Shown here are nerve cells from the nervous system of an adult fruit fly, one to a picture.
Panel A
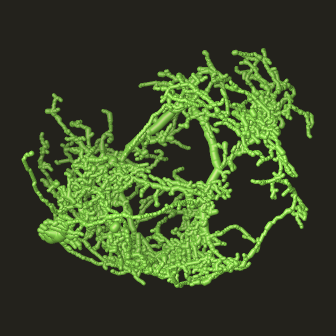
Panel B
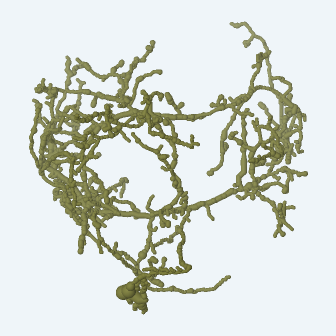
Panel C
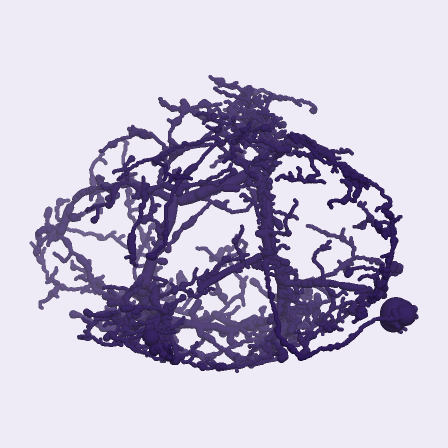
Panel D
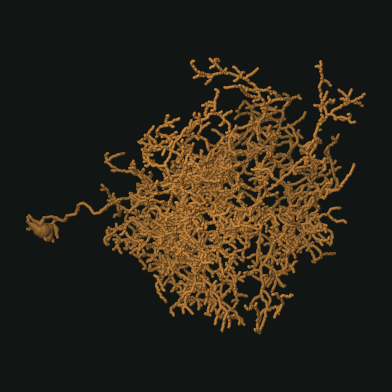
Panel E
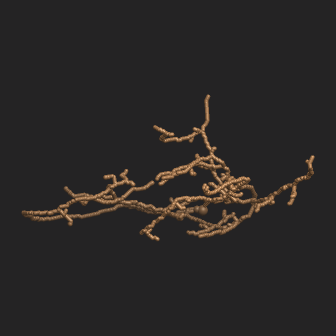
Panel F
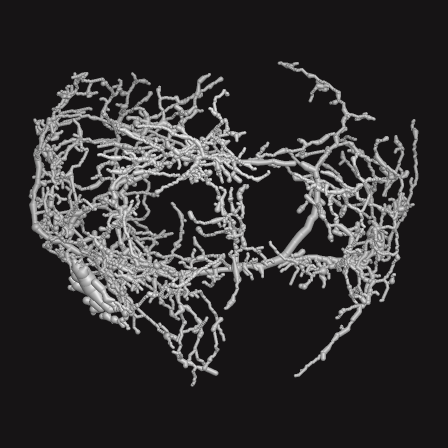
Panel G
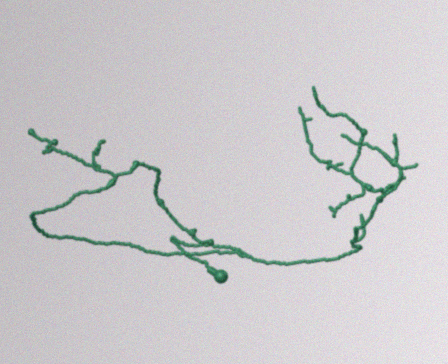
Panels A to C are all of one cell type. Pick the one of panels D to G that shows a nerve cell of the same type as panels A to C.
F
